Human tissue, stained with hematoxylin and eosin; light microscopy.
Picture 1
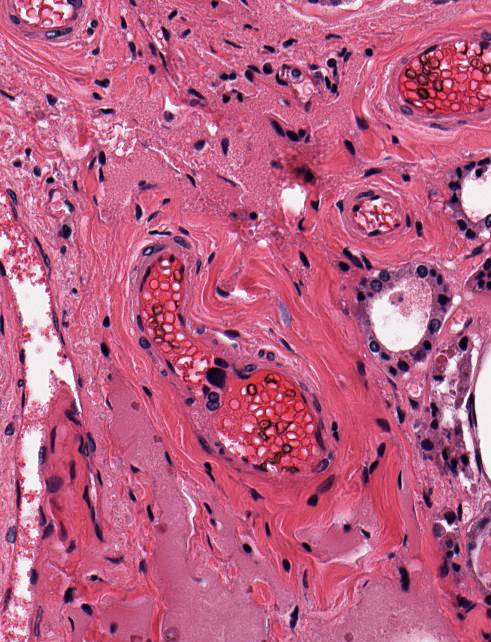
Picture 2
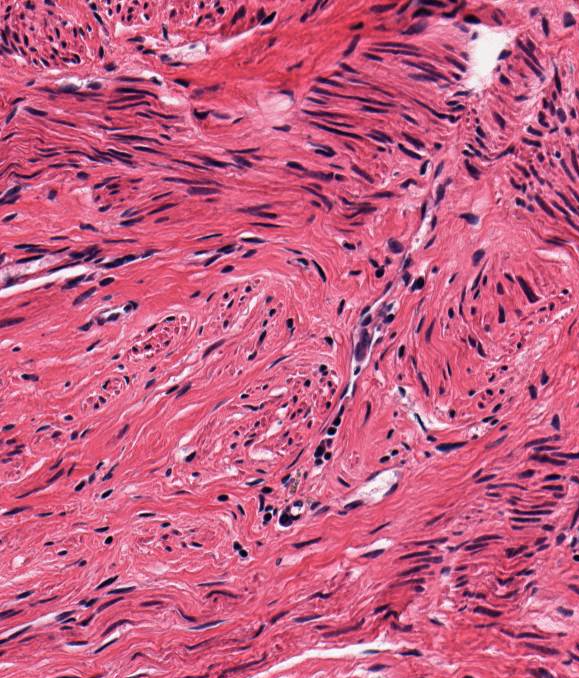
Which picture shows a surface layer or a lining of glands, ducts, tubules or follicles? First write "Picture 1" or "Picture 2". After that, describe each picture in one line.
Picture 1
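What picture 1 shows: At the right edge, a rounded lumen is lined by a single layer of cuboidal cells with round dark nuclei.
What picture 2 shows: No epithelium is present anywhere in the field.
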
